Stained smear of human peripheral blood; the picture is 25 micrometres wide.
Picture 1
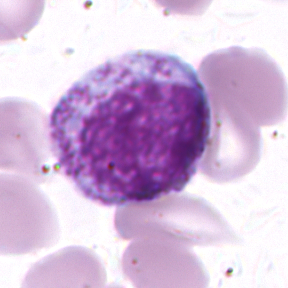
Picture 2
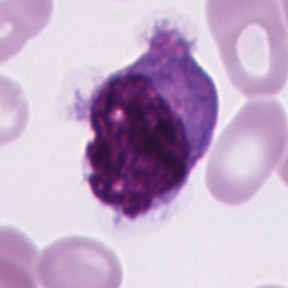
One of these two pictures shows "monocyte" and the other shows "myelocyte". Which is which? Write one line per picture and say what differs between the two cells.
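Picture 1 is a myelocyte. Many small dark purple granules are scattered through the cytoplasm.
Picture 2 is a monocyte. The cytoplasm shows no distinct coloured granules.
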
